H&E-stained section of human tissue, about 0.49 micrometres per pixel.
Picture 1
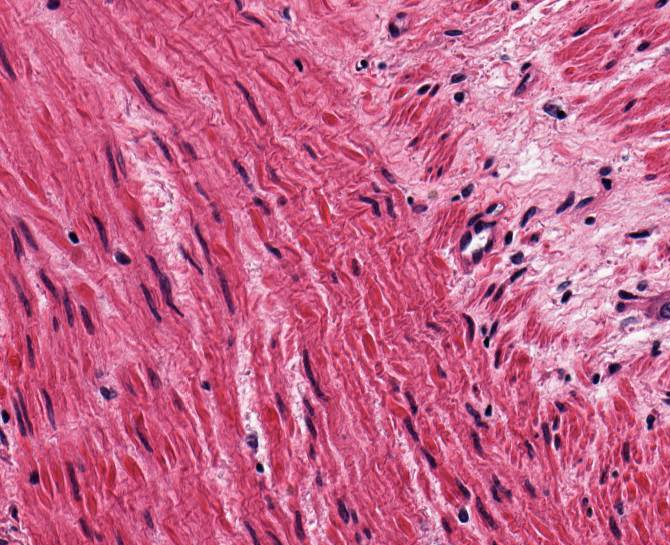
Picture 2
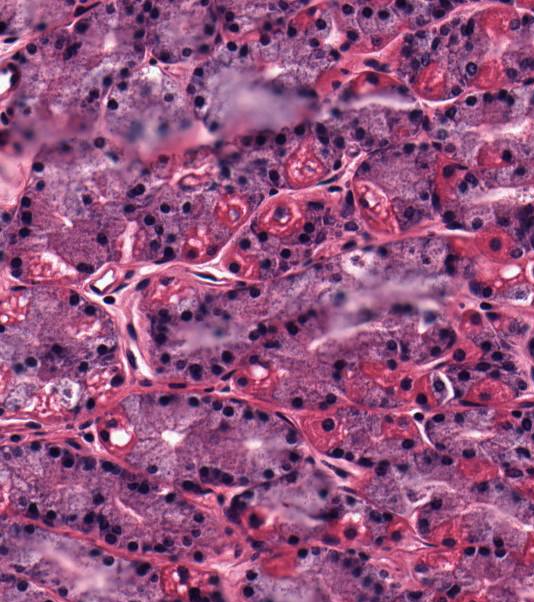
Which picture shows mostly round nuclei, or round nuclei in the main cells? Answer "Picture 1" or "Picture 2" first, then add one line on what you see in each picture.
Picture 2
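In picture 1: In the dense area, the nuclei are dark and elongated and lie parallel to the fibres.
In picture 2: The nuclei are small, round, dark and fairly uniform throughout the field.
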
